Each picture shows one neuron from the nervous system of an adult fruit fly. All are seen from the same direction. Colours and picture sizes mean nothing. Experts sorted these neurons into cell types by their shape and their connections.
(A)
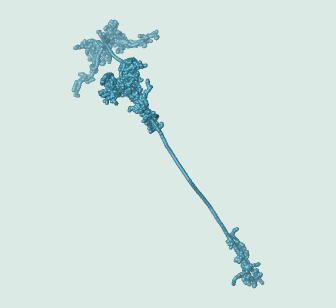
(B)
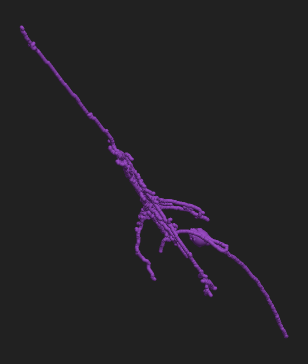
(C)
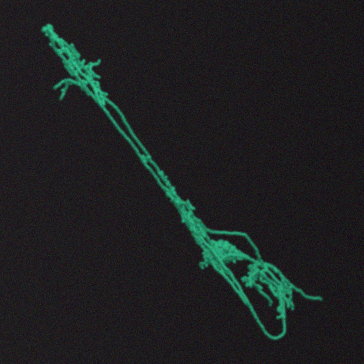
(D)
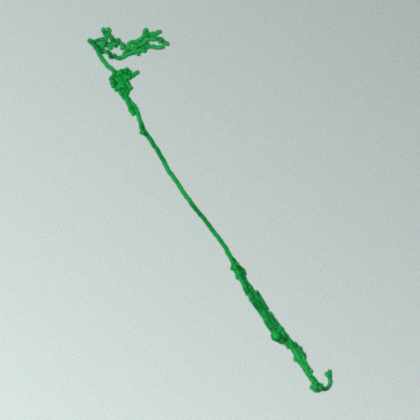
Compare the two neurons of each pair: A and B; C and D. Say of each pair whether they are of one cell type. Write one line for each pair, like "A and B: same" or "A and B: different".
A and B: different
C and D: different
